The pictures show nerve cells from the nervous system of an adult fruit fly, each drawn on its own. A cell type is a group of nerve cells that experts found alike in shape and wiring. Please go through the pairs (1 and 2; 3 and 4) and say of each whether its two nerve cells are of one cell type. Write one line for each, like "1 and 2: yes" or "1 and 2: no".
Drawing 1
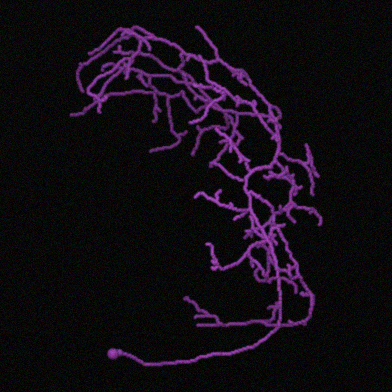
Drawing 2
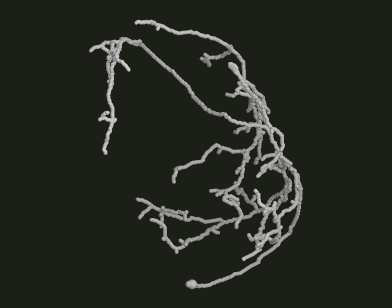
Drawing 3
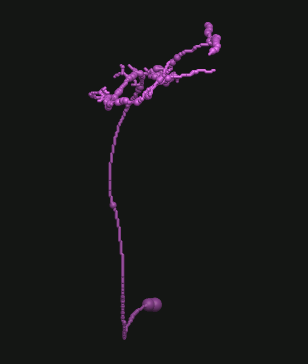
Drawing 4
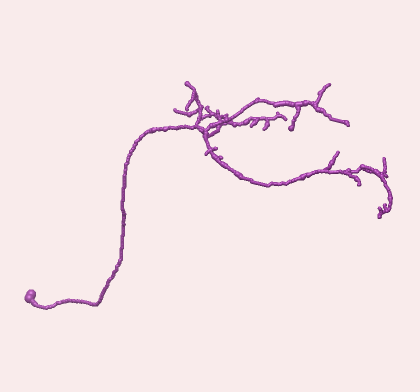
1 and 2: yes
3 and 4: yes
